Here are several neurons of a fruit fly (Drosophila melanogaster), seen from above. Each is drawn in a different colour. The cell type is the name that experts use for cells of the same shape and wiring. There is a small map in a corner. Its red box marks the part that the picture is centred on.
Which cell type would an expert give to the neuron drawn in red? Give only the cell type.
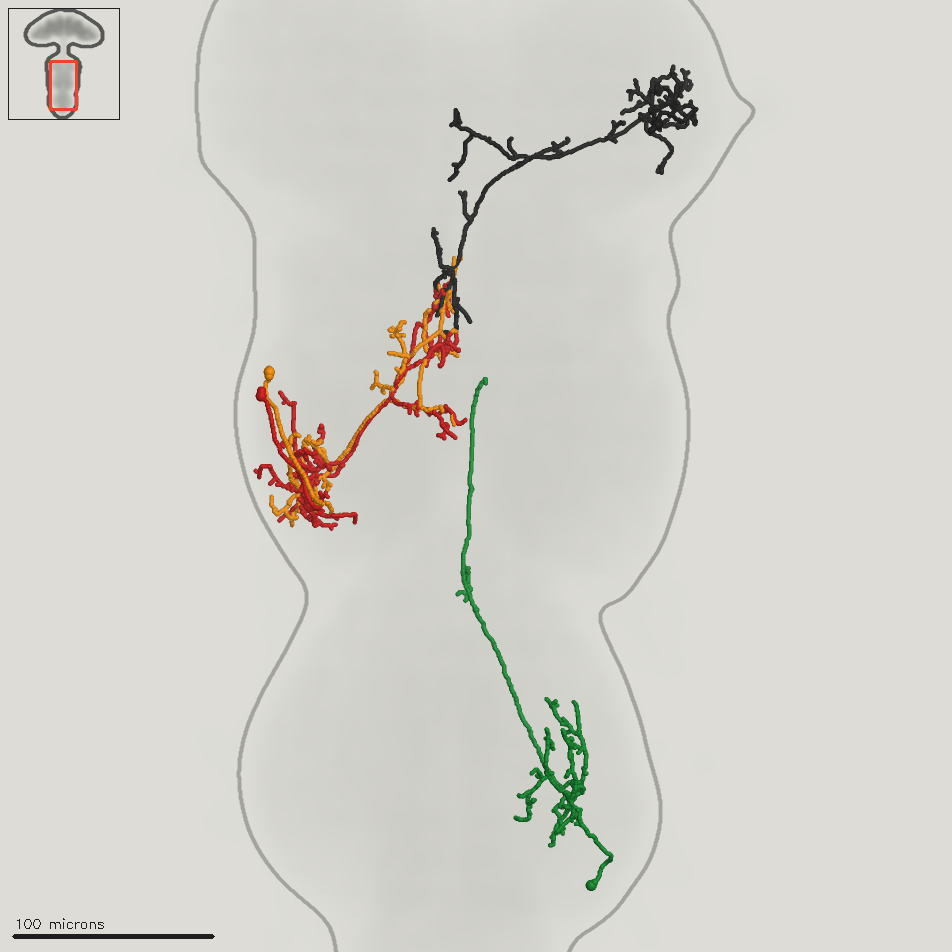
IN19A069_a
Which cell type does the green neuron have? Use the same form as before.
IN19A093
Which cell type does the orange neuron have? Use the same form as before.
IN19A069_b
